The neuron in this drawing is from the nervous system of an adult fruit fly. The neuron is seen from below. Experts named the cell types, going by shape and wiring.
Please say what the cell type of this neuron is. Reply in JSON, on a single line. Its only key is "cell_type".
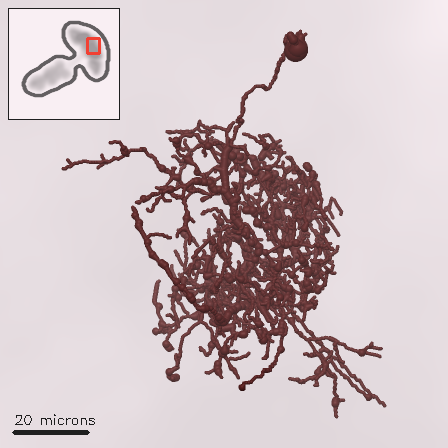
{"cell_type": "PRW049"}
